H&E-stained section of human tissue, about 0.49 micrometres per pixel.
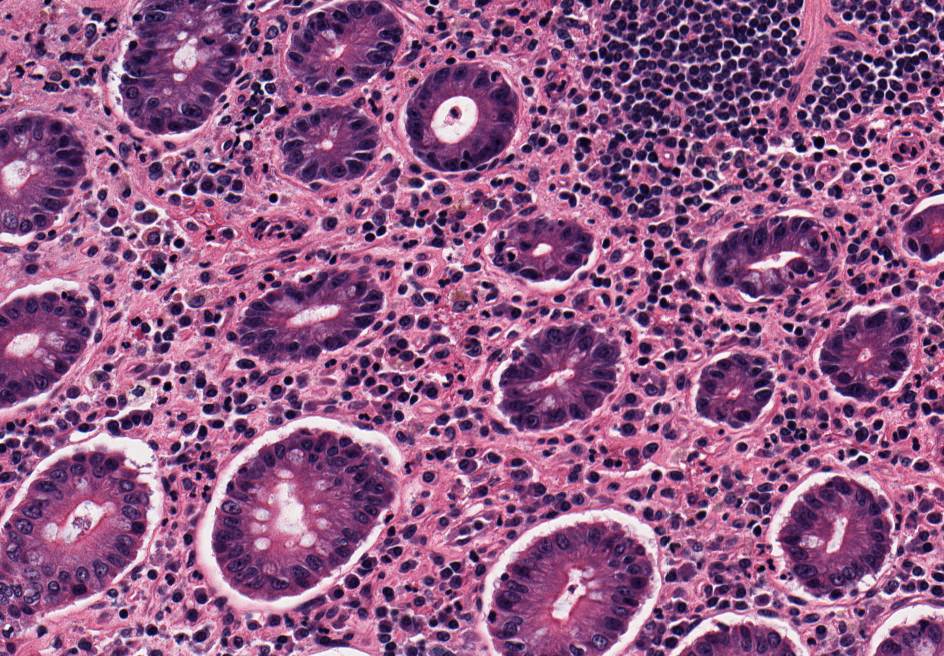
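Terminal ileum. Glands: cut transversely throughout, seen as round to oval rings, each with a small central lumen. Spacing: glands stand apart, separated by broad bands of cellular stroma. Goblet cells: clear mucin vacuoles easiest to see in glands toward the lower left. Lymphocytes: a dense sheet of small, round, dark cells in the upper right.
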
